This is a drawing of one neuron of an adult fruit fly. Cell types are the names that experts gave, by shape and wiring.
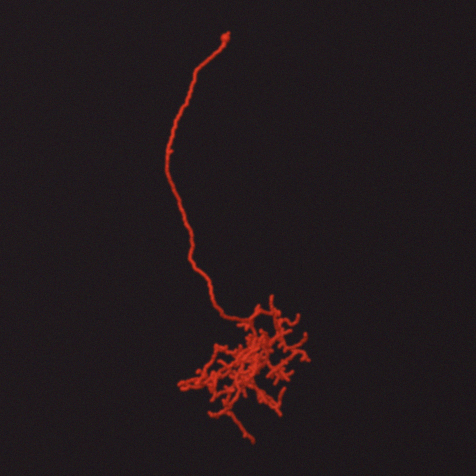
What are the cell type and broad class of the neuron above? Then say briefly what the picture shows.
Its cell type is VES051. It is a central-brain intrinsic neuron. Its cell body lies at the top of the picture. In this view it is more than twice as tall as it is wide.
